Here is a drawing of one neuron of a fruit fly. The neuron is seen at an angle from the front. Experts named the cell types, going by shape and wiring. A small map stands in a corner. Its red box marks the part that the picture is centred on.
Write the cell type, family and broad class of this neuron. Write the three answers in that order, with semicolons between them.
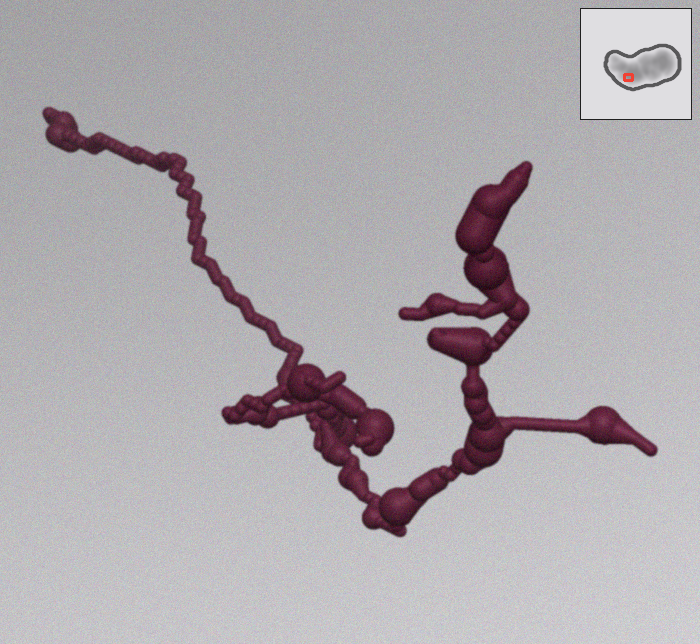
SNta29; class mechanosensory tactile; sensory neuron entering the nerve cord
